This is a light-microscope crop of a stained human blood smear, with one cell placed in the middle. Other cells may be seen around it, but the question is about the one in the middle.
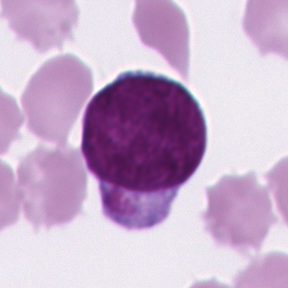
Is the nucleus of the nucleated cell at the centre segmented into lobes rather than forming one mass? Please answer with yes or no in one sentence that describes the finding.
No, the nucleus is not divided into lobes but is one compact round, oval or kidney-shaped mass.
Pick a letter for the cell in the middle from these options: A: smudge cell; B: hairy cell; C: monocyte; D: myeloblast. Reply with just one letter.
D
